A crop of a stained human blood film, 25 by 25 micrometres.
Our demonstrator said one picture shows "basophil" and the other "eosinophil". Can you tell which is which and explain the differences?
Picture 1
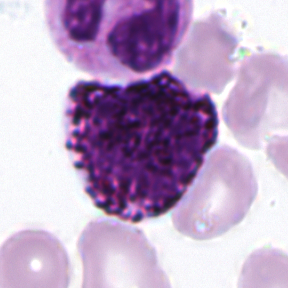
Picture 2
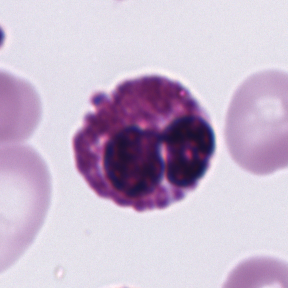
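Picture 1 is the basophil, picture 2 the eosinophil. In picture 1, coarse dark purple-black granules pack the cell and spread evenly over all of it, not clustered in one part. Along the edge, single round granules stand out and give the margin a beaded look, with no clear pale rim of cytoplasm between granules and edge.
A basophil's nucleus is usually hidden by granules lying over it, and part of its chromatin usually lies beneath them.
Picture 2 is different: its nucleus is plainly there, two lobes in the lower half of the cell, with granular cytoplasm above.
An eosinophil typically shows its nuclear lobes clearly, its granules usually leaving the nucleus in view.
That chromatin is dense and dark purple.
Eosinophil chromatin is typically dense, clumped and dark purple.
Its granules are coarse too, but reddish-purple rather than purple-black. The outline is round but bumpy where granules bulge at the edge, and the cell measures about 12 micrometres across.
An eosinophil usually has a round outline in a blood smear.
One more thing in picture 1: directly above the basophil sits another nucleated cell with a lobed nucleus and pale pink cytoplasm.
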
